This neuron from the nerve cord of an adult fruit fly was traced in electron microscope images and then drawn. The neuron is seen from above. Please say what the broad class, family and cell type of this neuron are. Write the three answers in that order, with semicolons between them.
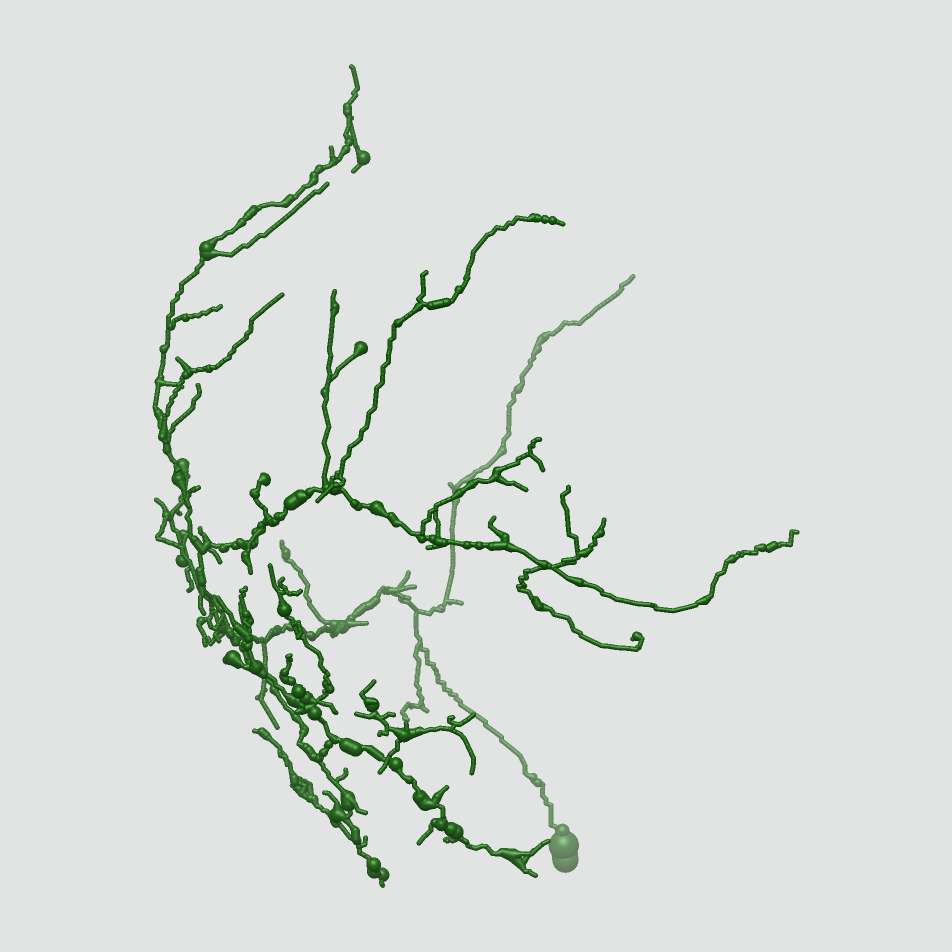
nerve-cord intrinsic neuron; hemilineage 13A; IN13A068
